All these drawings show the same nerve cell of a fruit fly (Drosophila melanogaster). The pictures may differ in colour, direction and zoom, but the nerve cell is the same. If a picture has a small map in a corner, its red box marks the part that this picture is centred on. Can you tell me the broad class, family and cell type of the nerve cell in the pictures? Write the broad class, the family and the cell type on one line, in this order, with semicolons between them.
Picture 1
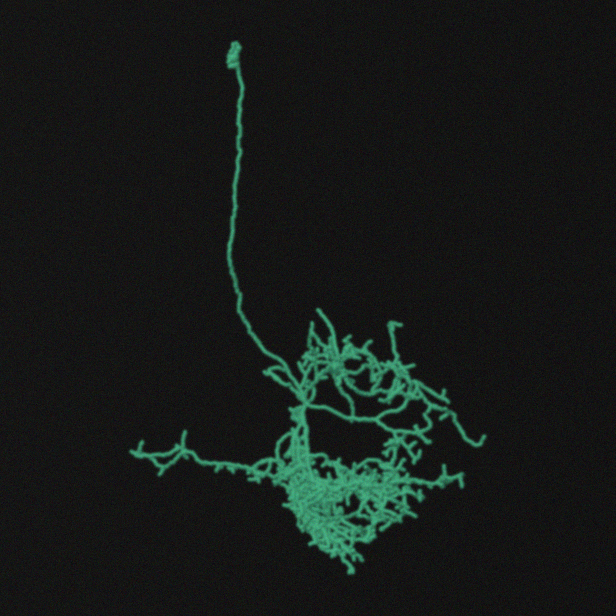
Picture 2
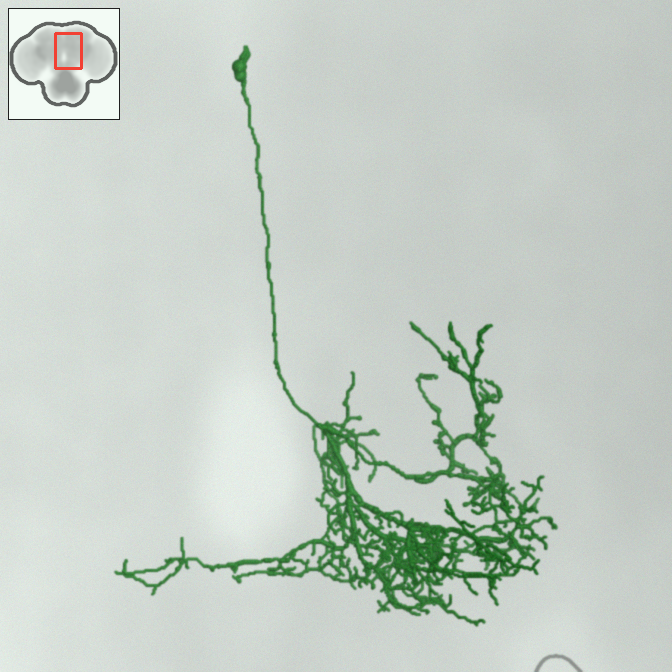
central-brain intrinsic neuron; hemilineage DM1_antero_ventral; SAD076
